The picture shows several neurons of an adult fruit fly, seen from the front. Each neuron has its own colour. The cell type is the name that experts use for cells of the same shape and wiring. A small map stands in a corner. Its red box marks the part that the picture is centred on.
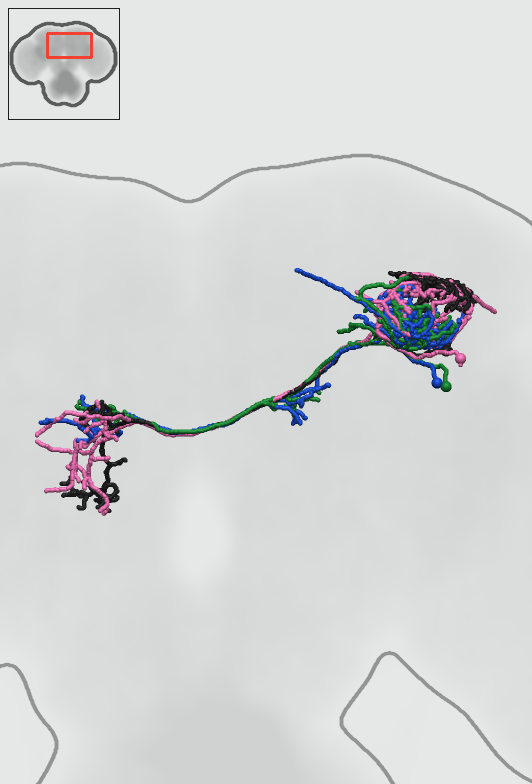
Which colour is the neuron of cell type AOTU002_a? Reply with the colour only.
black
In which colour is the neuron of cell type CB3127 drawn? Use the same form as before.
blue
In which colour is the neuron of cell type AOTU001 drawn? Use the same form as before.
pink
